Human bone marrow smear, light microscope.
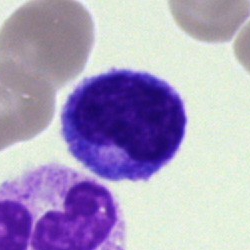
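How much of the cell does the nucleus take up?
Most of it, and it lies toward the upper side.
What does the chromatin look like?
Dark and coarsely clumped.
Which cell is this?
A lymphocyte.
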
